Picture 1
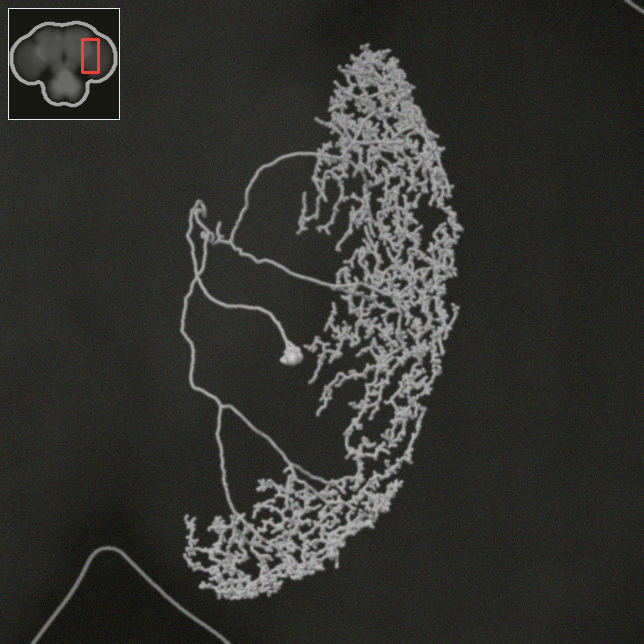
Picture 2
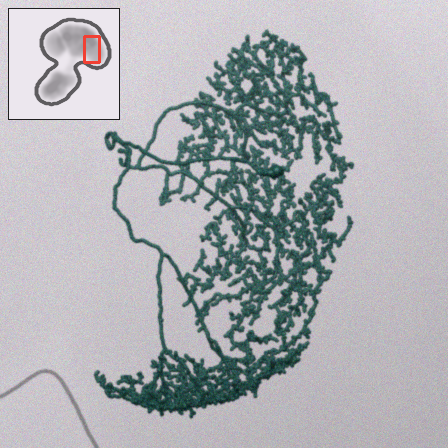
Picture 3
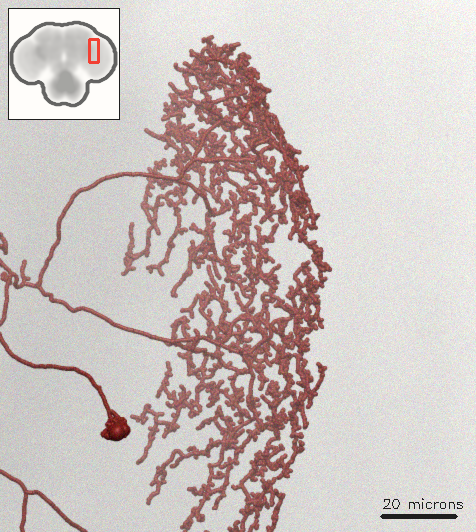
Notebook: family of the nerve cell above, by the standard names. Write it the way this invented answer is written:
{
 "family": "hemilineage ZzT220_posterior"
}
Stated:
{
 "family": "Li"
}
